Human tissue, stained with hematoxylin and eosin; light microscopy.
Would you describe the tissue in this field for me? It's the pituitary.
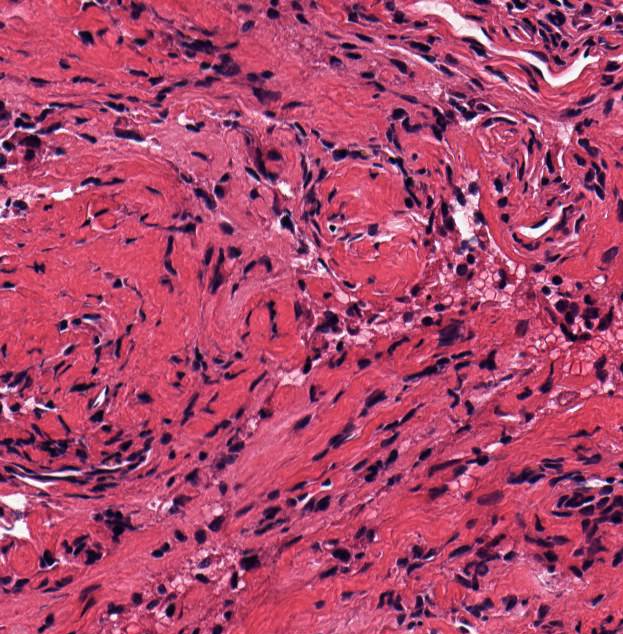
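Spindle cells are arranged in fascicles running in different directions throughout the field. Between the nuclei, most of the field is occupied by densely packed, strongly eosinophilic fibrillary material. At the right edge, slightly above the middle, lies a small cluster of cells whose cytoplasm is clear and finely vacuolated. No epithelium or glandular structures are seen.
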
